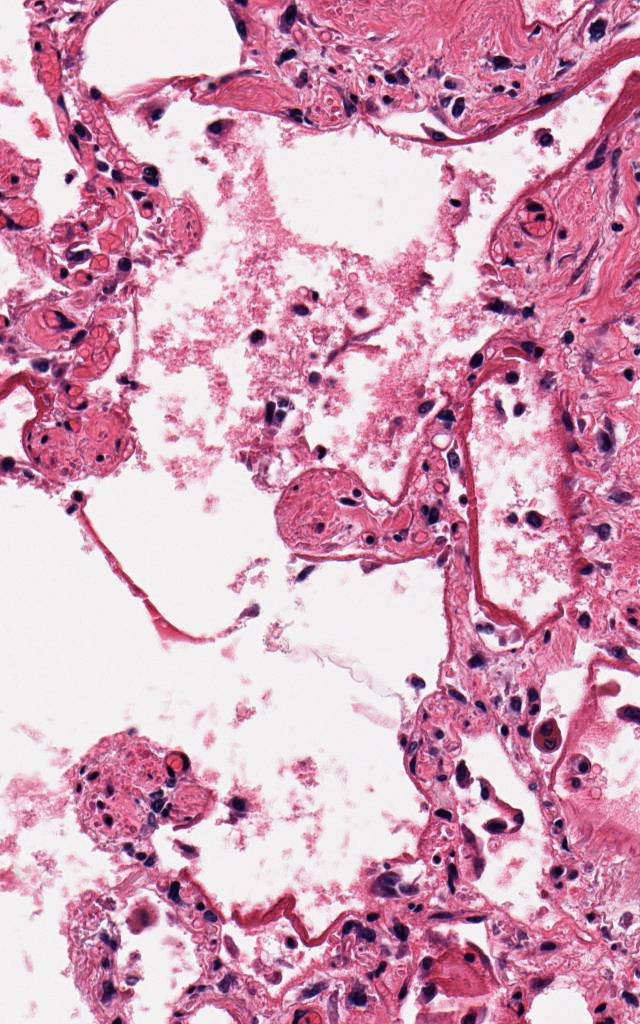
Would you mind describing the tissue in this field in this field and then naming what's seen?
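Here, rounded pink nodules of loose cellular tissue with scattered nuclei bulge into the spaces, one centrally and others at the left edge. A few single cells with dark round nuclei lie loose in pink material in the upper centre spaces. Thin strands between spaces have a bright pink core and few flattened nuclei. Top right, wavy bright pink collagen fibres form a denser band. This is lung.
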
